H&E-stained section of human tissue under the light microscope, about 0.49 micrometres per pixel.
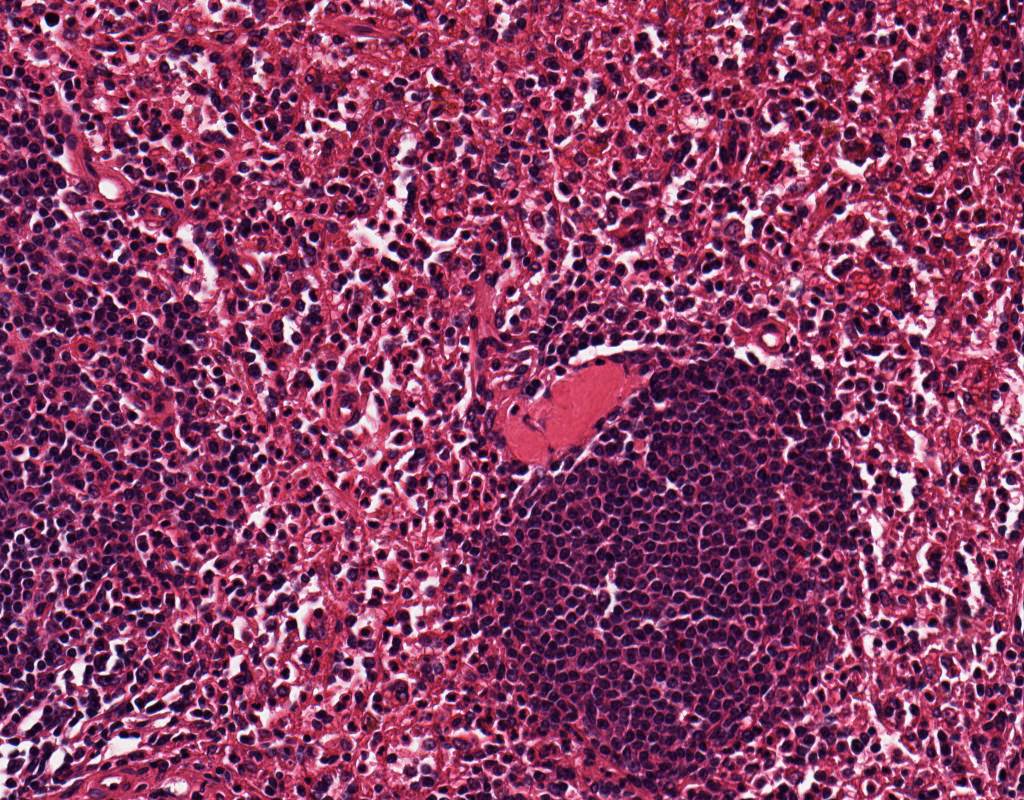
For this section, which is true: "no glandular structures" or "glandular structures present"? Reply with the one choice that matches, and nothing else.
No glandular structures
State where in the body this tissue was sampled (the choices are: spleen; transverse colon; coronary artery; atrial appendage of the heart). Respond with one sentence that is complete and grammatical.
The human tissue in this section was sampled from the spleen.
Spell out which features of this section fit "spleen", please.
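The spleen in this section shows a dense, dark-staining rounded aggregate of closely packed small cells in the lower centre-right of the field.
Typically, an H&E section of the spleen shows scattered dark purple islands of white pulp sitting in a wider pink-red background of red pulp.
The cells of this aggregate are small lymphocytes with round, dark nuclei and scant cytoplasm, which matches white pulp.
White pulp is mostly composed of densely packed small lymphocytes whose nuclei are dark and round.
In the looser tissue of the upper half, narrow, slit-like empty spaces run between cords of cells. At the upper-left margin of the dark aggregate lies a smooth, homogeneous bright pink mass.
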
